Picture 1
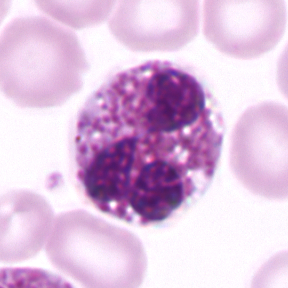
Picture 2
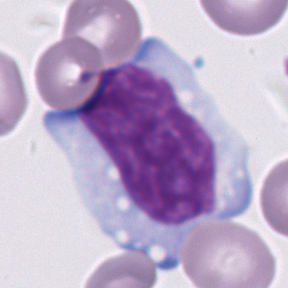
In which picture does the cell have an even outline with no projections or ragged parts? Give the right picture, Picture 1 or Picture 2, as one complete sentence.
In Picture 1, the edge of the cell is smooth, not rough.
